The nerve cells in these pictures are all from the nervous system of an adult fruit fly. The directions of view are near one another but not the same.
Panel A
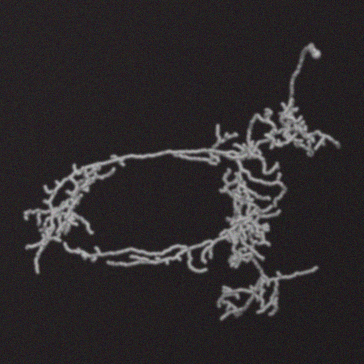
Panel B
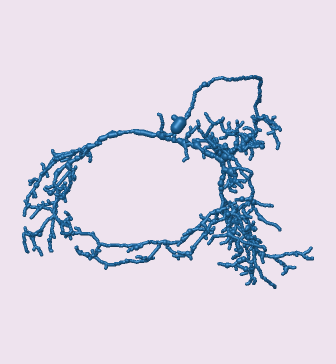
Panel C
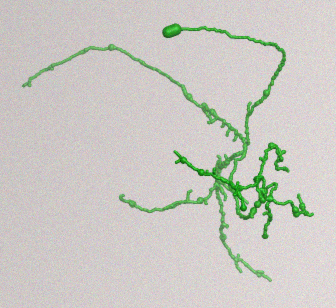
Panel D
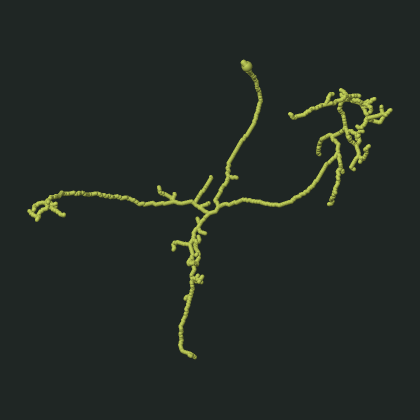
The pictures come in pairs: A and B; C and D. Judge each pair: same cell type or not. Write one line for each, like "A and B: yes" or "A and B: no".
A and B: yes
C and D: yes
